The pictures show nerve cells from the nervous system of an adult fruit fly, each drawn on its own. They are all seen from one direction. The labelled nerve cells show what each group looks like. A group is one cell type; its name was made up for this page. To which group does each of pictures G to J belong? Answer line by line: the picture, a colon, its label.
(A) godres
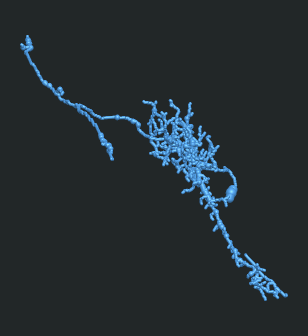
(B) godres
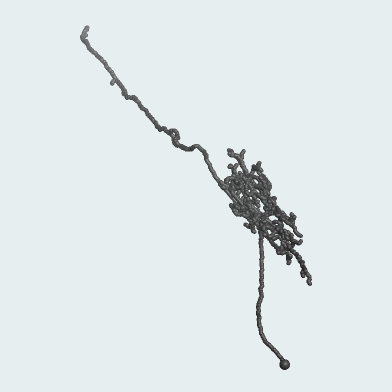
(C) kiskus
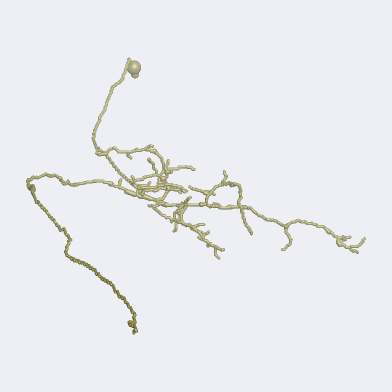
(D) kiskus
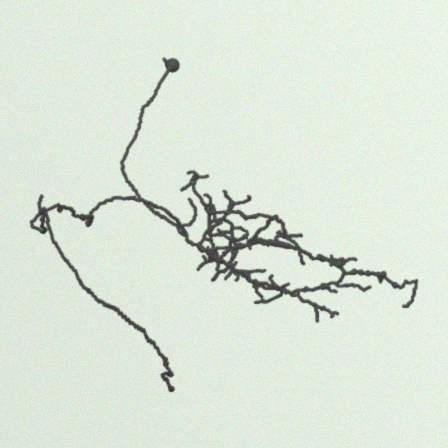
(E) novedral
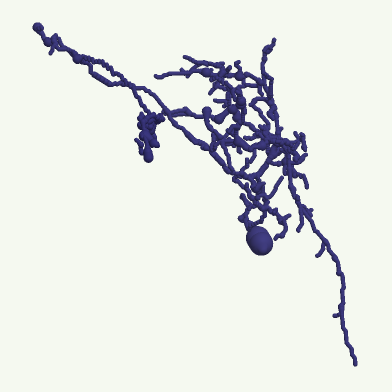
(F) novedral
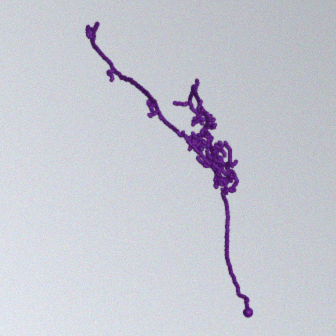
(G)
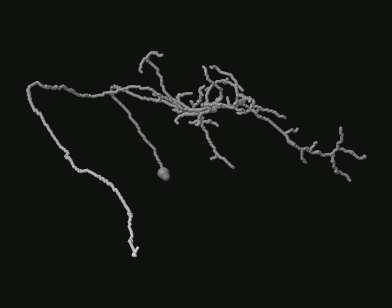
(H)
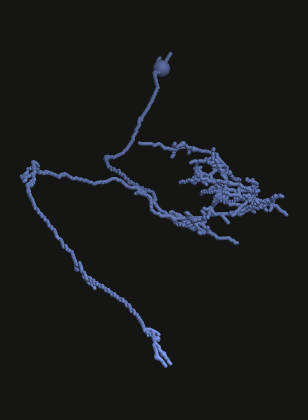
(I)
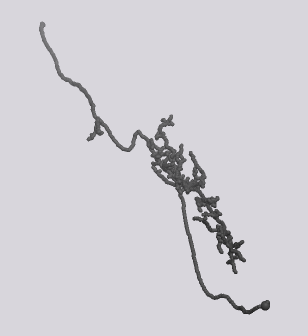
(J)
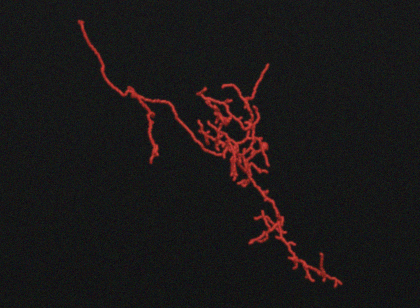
G: kiskus
H: novedral
I: kiskus
J: kiskus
